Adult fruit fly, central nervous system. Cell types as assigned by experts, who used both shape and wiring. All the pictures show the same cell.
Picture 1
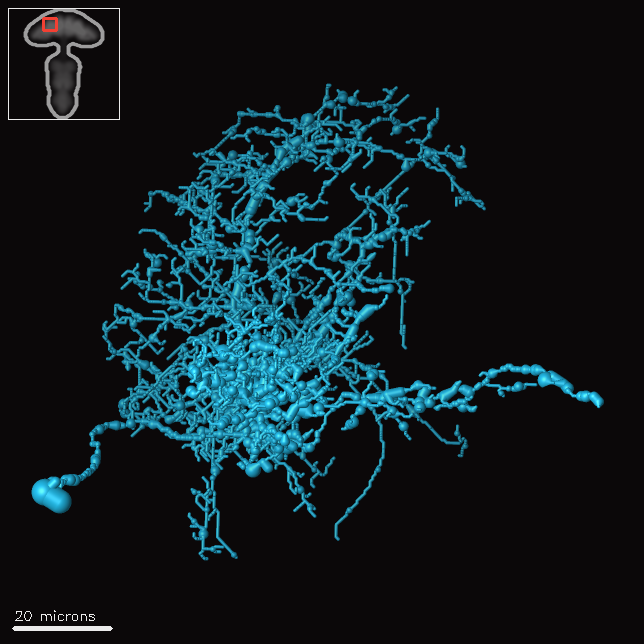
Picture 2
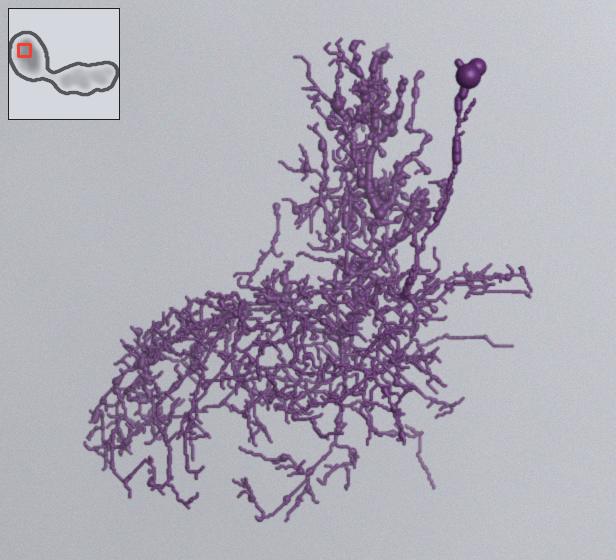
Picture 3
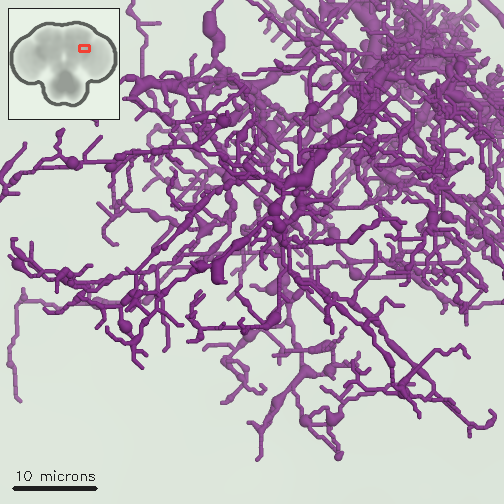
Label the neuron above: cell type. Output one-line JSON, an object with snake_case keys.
{"cell_type": "AVLP031"}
